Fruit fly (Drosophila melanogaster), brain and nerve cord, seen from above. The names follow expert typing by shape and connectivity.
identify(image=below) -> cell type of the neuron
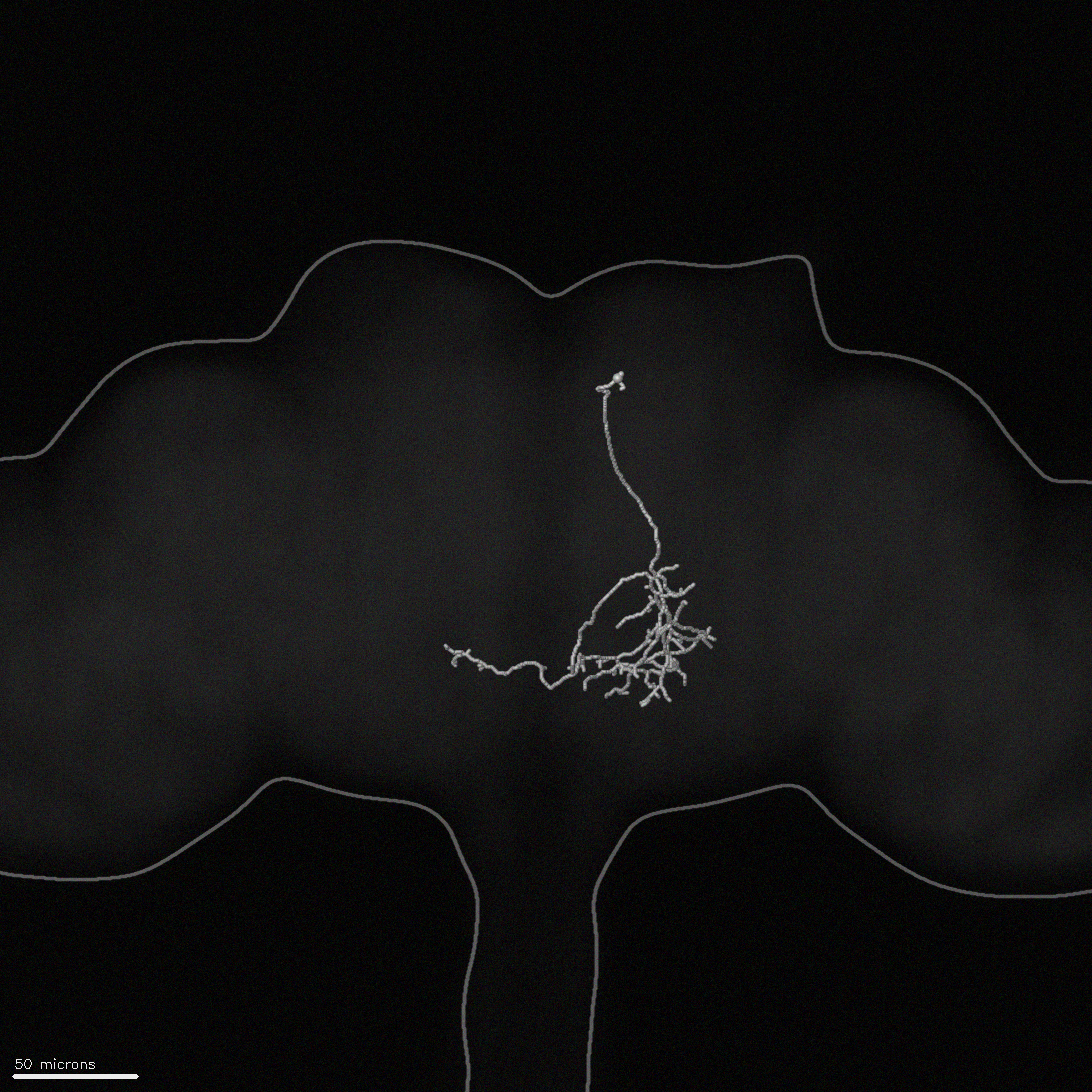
PS005_c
